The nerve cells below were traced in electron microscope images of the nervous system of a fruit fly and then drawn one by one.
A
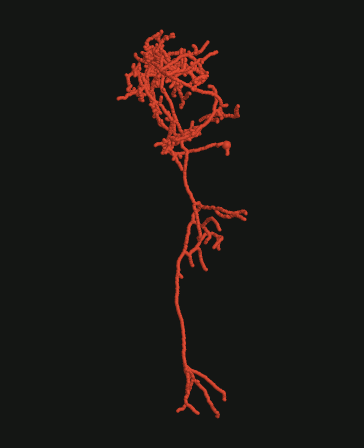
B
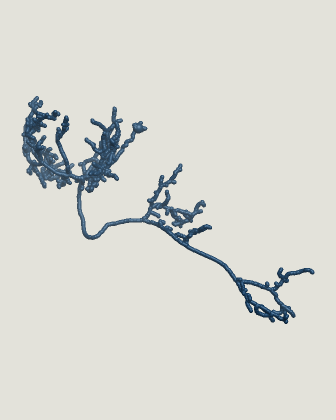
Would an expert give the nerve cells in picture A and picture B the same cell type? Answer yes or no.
no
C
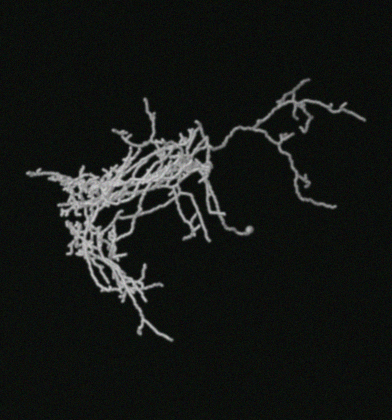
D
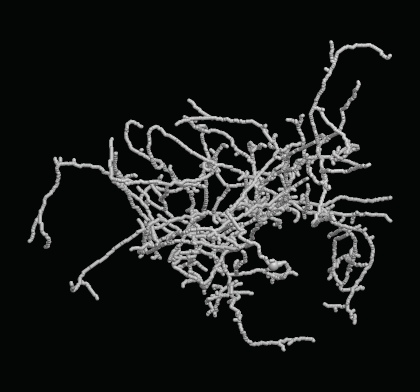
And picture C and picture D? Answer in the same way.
yes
